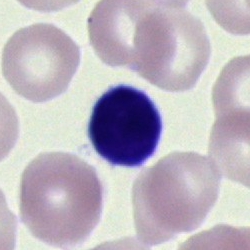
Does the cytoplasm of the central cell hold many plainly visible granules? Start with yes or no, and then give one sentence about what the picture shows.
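No. No granules are visible in the cell.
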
